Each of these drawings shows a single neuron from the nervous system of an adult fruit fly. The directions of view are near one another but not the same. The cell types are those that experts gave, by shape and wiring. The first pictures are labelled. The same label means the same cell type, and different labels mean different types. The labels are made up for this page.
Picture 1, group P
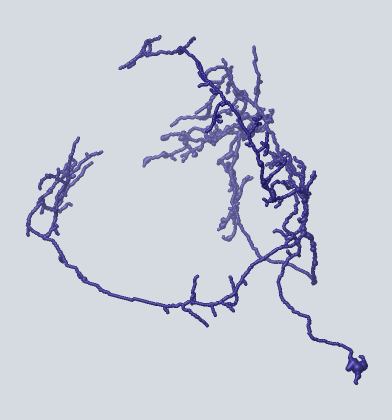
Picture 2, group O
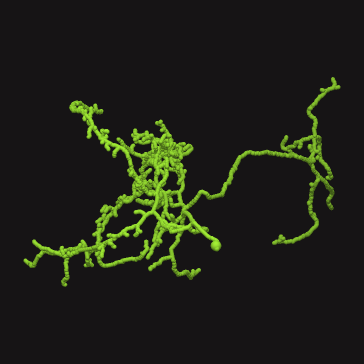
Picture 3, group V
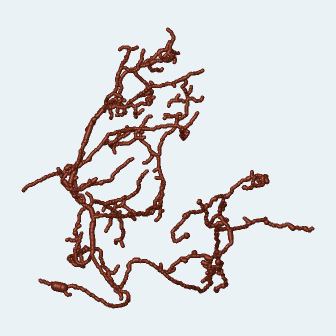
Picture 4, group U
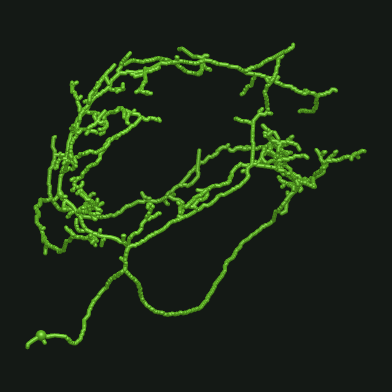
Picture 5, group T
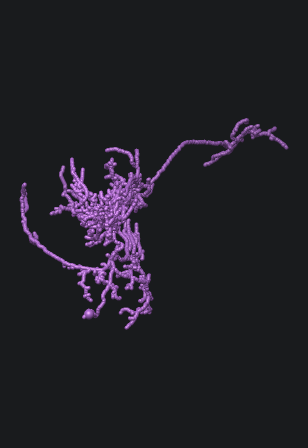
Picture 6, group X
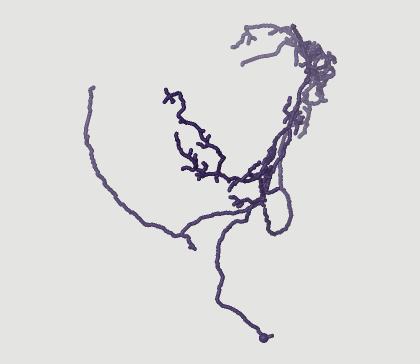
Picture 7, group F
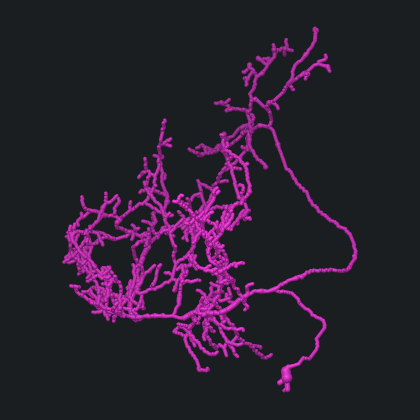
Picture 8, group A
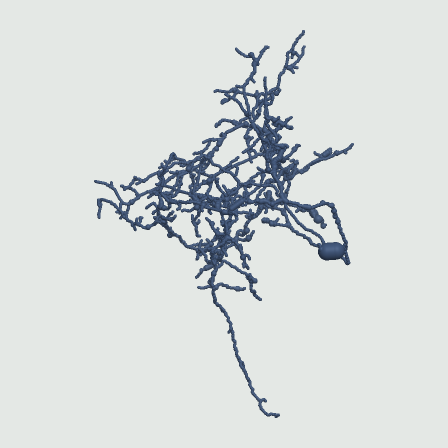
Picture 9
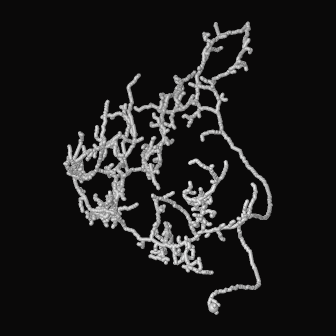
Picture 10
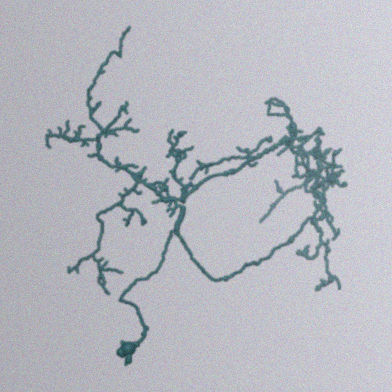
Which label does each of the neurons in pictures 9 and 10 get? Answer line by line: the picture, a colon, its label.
9: group F
10: group X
